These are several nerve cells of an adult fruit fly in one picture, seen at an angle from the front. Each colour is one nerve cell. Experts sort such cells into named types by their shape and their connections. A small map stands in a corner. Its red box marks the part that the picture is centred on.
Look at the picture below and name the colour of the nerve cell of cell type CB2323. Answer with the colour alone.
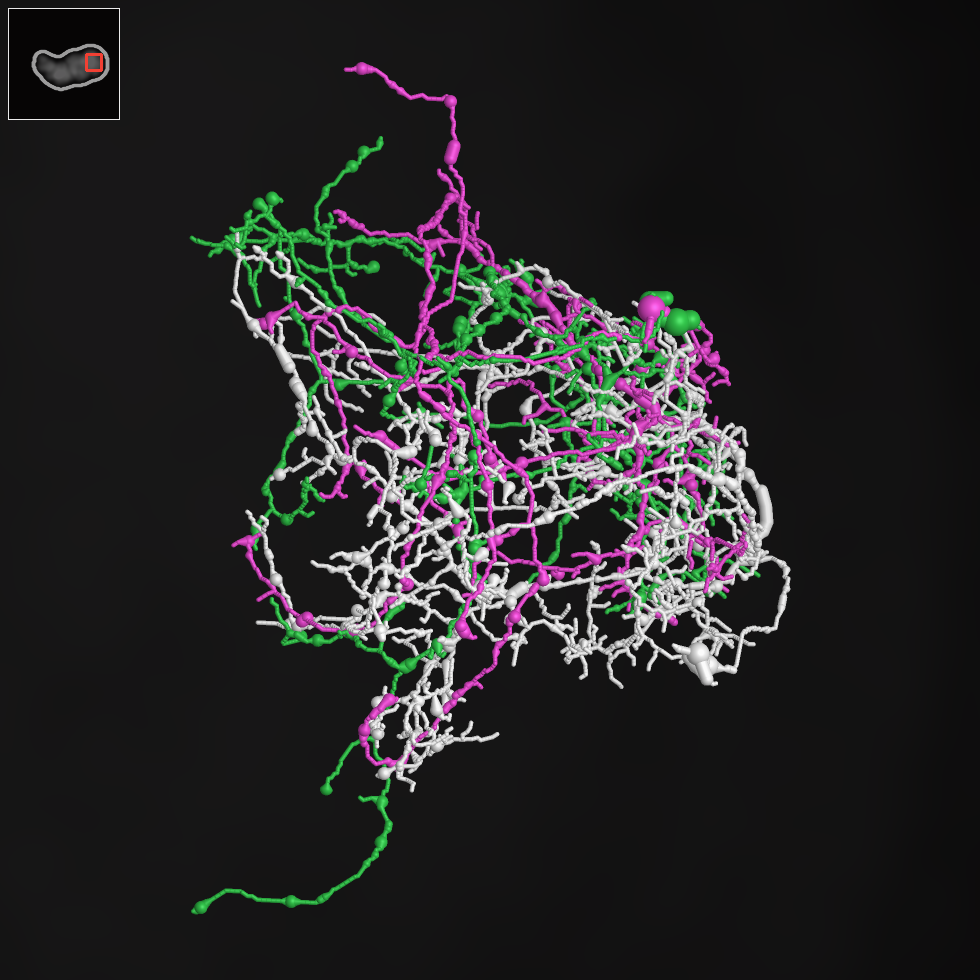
magenta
